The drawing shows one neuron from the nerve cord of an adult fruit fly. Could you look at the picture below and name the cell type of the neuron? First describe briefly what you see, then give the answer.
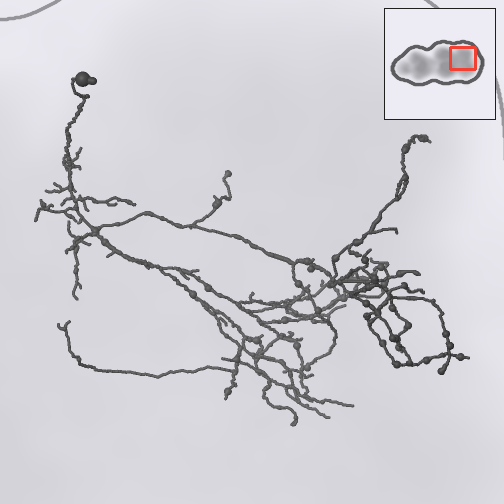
The picture shows dozens of branch ends. In this view it is wider than it is tall. Its broad class is nerve-cord intrinsic neuron. Its cell type is IN12A064.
